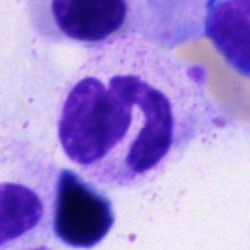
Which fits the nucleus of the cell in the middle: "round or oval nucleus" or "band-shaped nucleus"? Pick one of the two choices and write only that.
Band-shaped nucleus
